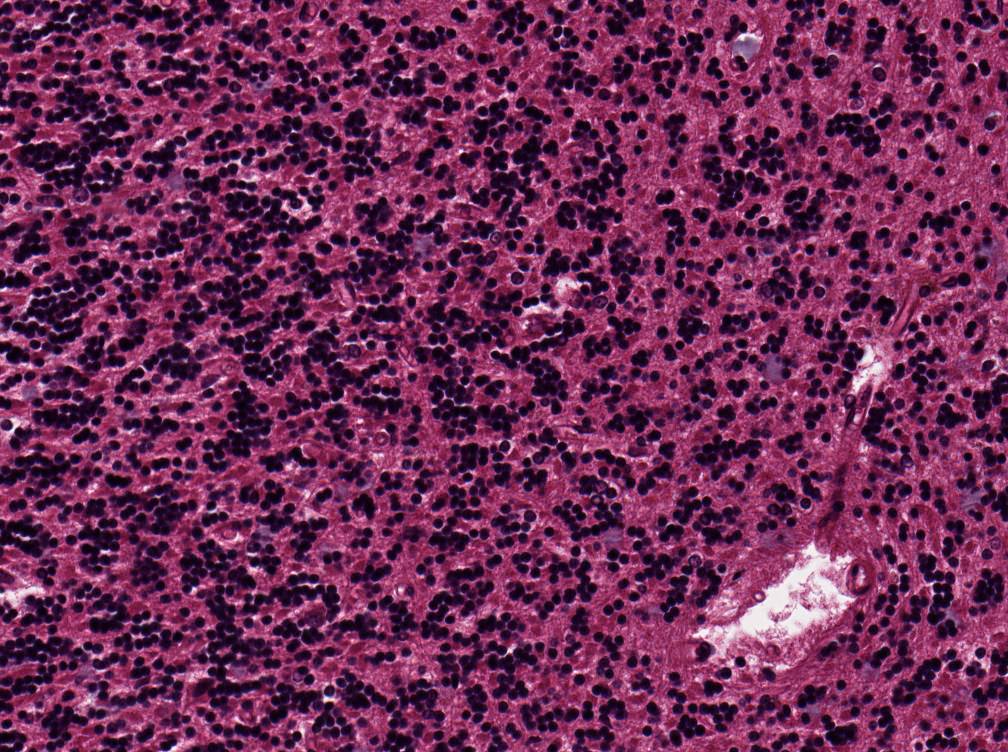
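Cerebellum, haematoxylin and eosin. Small, round, darkly staining nuclei crowd the whole field in a dense sheet, gathered into small irregular clusters separated by narrow pink gaps. Between the clusters the material is pink and finely fibrillary. Toward the right side the nuclei are less crowded than toward the left.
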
